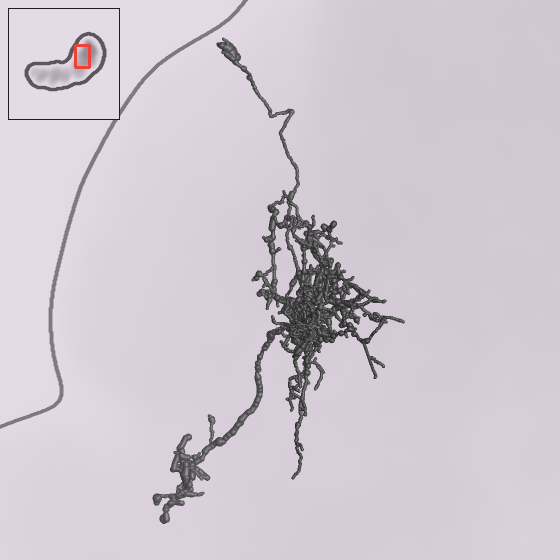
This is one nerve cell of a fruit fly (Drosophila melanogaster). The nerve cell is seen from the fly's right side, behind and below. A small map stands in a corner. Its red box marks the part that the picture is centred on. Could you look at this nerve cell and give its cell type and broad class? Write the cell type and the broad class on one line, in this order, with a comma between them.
PS213, central-brain intrinsic neuron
